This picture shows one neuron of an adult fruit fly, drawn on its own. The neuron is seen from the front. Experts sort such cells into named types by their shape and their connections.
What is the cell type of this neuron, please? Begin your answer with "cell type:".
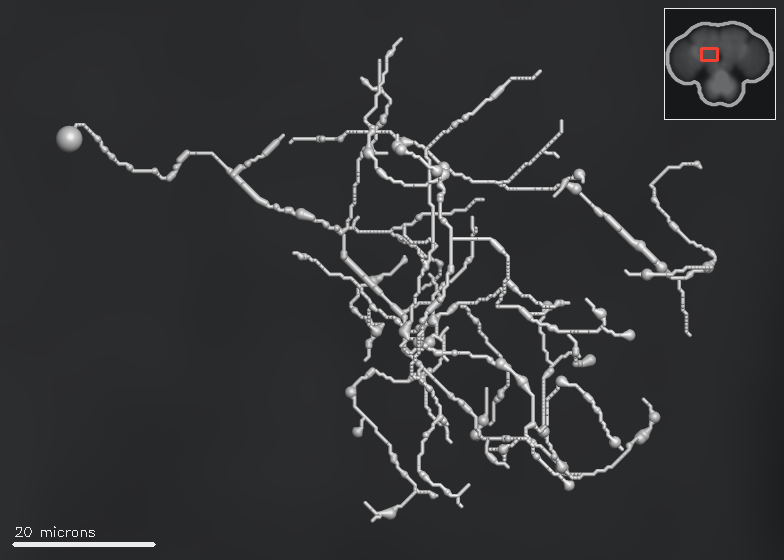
cell type: CB3202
